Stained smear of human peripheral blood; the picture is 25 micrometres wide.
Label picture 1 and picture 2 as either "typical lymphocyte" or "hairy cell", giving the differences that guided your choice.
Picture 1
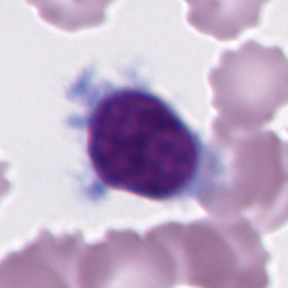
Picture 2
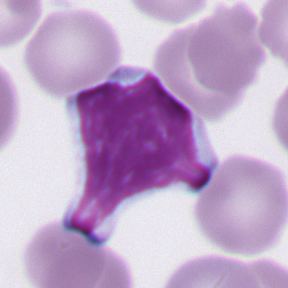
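Picture 1 is the hairy cell and picture 2 the typical lymphocyte. The hairy cell's nucleus is oval, about 10 by 9 micrometres, smooth in outline and without indentation; the typical lymphocyte's nucleus fills almost the whole cell, following its angular shape. Hairy cell chromatin is dark purple and moderately clumped; typical lymphocyte chromatin is dense dark magenta with fine paler streaks. The hairy cell's cytoplasm is pale blue; the typical lymphocyte has only a thin, very pale greyish rim of cytoplasm at parts of its edge.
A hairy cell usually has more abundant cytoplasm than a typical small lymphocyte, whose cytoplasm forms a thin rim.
Fine hair-like projections fringe the hairy cell's edge, clearest on the left, whereas a tapered extension of the typical lymphocyte points toward the lower left.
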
